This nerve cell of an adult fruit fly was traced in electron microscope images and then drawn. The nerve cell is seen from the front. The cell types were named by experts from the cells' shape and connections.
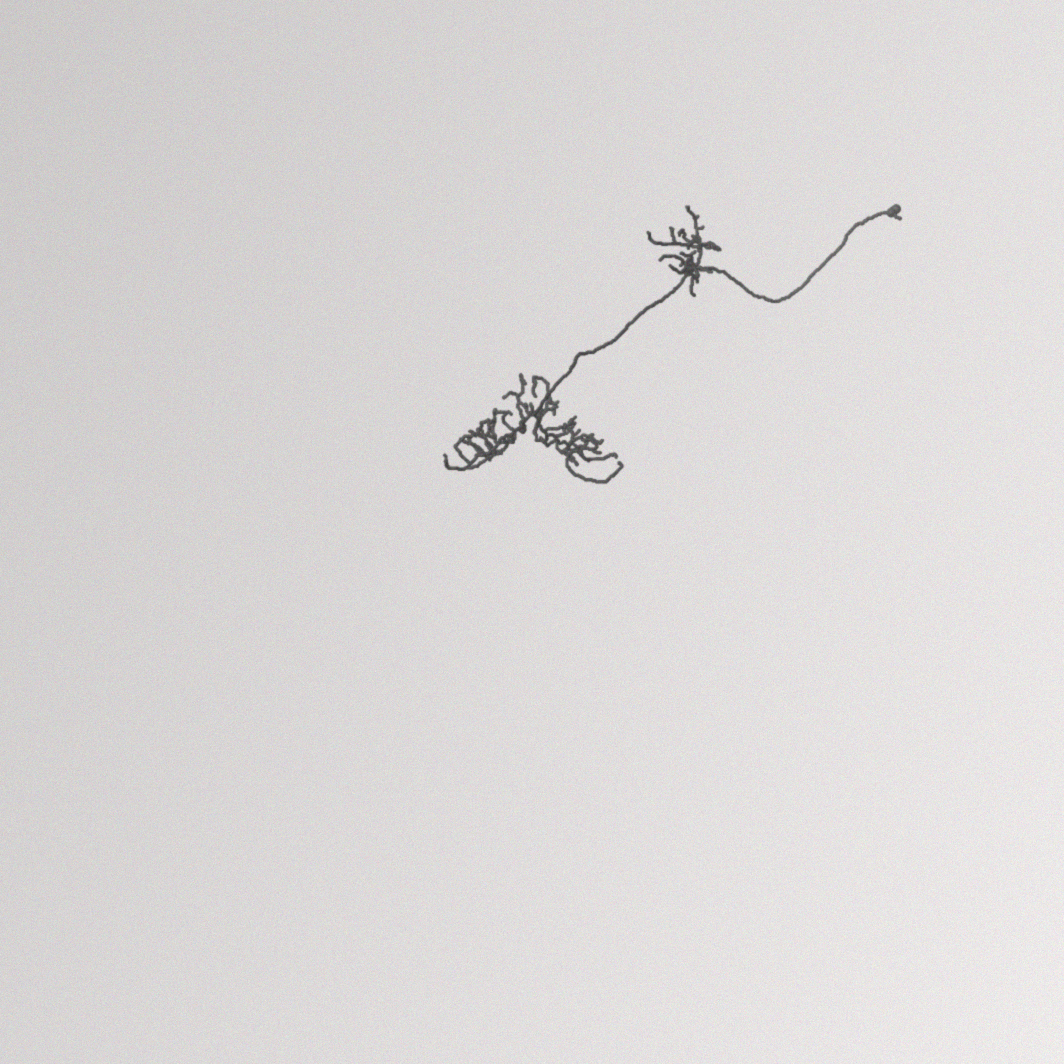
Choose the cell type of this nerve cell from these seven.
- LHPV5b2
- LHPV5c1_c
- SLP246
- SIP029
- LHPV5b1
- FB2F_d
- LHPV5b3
FB2F_d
